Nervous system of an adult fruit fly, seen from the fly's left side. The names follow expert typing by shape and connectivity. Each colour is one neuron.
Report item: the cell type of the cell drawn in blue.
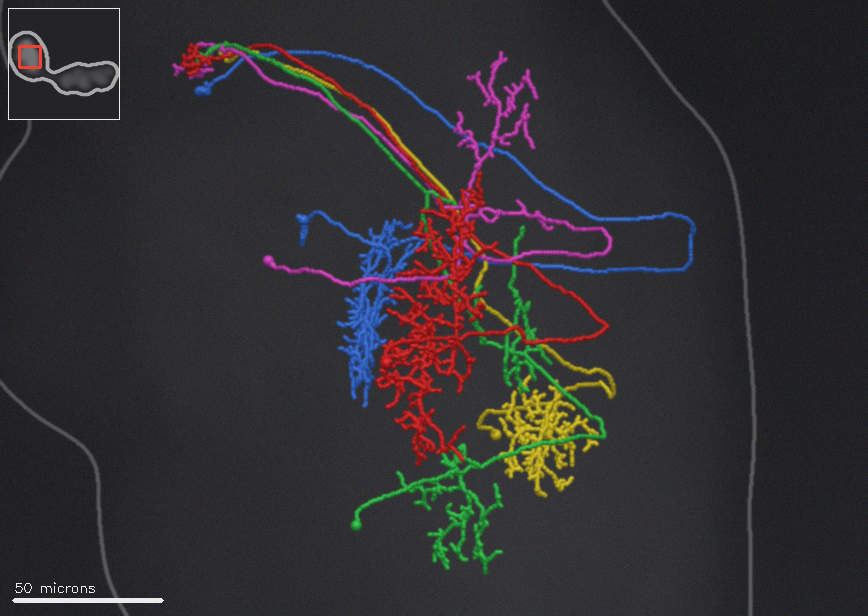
MeTu3c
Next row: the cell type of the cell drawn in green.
MeTu4c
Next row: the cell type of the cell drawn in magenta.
MeTu4e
